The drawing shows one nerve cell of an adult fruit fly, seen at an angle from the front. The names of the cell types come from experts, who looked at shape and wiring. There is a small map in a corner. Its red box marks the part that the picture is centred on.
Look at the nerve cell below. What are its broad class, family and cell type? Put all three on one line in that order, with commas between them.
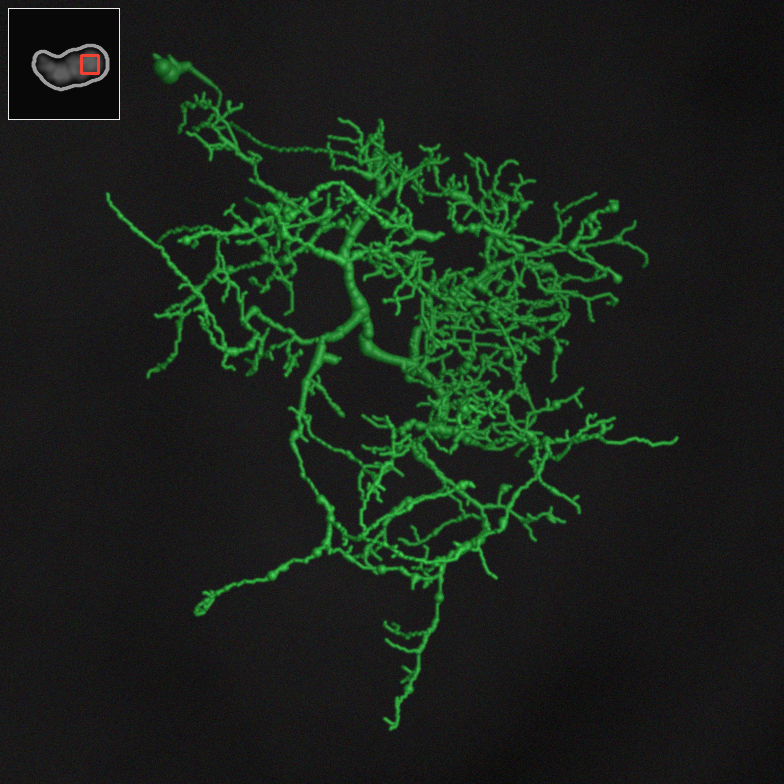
central-brain intrinsic neuron, hemilineage VLPp&l1_anterior, PVLP094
